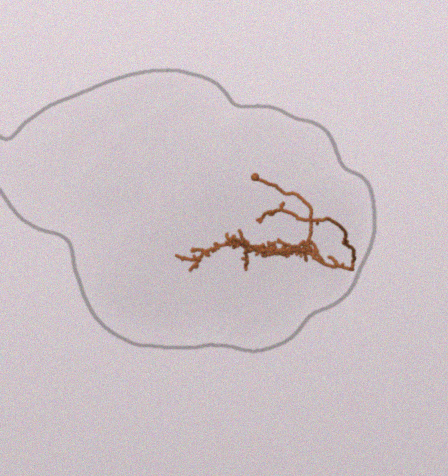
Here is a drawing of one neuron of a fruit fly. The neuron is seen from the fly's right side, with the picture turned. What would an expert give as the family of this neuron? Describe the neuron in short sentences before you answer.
As drawn here it is wider than it is tall. Its broad class is central-brain intrinsic neuron. Its family is hemilineage DM4_dorsal.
